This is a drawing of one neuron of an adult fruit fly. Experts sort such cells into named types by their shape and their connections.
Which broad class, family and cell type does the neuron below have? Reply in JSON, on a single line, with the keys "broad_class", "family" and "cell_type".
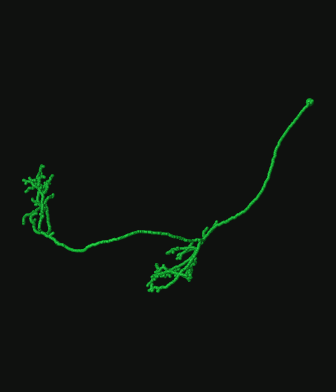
{"broad_class": "central-brain intrinsic neuron", "family": "hemilineage DM6_posterior", "cell_type": "AVLP584"}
